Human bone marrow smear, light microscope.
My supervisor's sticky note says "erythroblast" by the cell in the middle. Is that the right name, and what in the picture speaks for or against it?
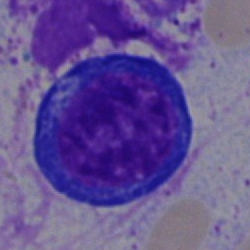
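Item one, the outline: round and smooth. Item two, the nucleus: it sits near the centre, with cytoplasm on every side, in a band clearly narrower than the nucleus. Item three, the colour of the cytoplasm: deep blue.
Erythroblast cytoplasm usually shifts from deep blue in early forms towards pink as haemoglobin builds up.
This deep blue therefore sits at the early end of that shift, not the pink end. Item four, the contents: no granules and no vacuoles. The cell is a proerythroblast rather than an erythroblast.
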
